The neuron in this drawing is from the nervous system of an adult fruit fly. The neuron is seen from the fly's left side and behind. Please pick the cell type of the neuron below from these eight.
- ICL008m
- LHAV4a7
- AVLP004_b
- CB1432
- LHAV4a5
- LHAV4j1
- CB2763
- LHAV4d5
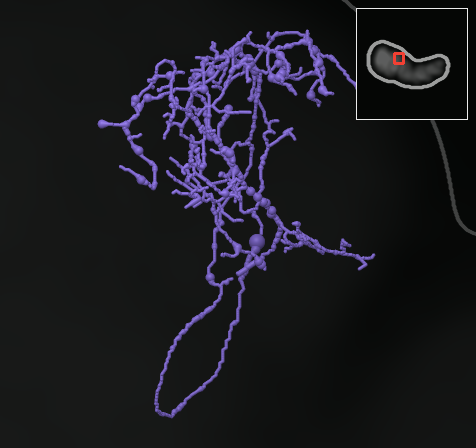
LHAV4a7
